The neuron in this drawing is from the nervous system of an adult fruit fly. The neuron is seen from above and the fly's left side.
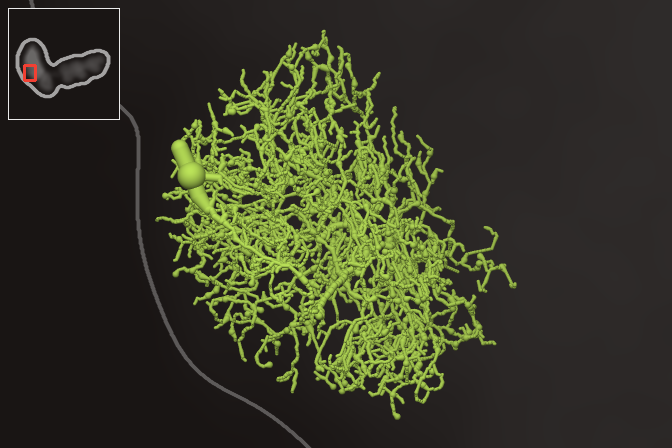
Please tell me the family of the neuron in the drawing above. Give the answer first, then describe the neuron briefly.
Its family is hemilineage ALl1_dorsal. It is a central-brain intrinsic neuron. It is in the brain and does not reach the nerve cord. The cell body is on the left of the picture. More than a hundred branch ends can be seen.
